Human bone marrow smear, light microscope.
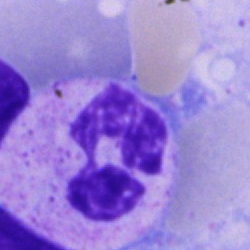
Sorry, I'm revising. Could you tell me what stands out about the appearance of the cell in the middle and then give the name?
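A thin strand of chromatin joins the lower lobe to the upper lobes. The chromatin is dark purple and coarsely clumped. Plentiful, pale pinkish-lilac cytoplasm contains scattered fine pink-violet granules. This is a segmented neutrophil.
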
